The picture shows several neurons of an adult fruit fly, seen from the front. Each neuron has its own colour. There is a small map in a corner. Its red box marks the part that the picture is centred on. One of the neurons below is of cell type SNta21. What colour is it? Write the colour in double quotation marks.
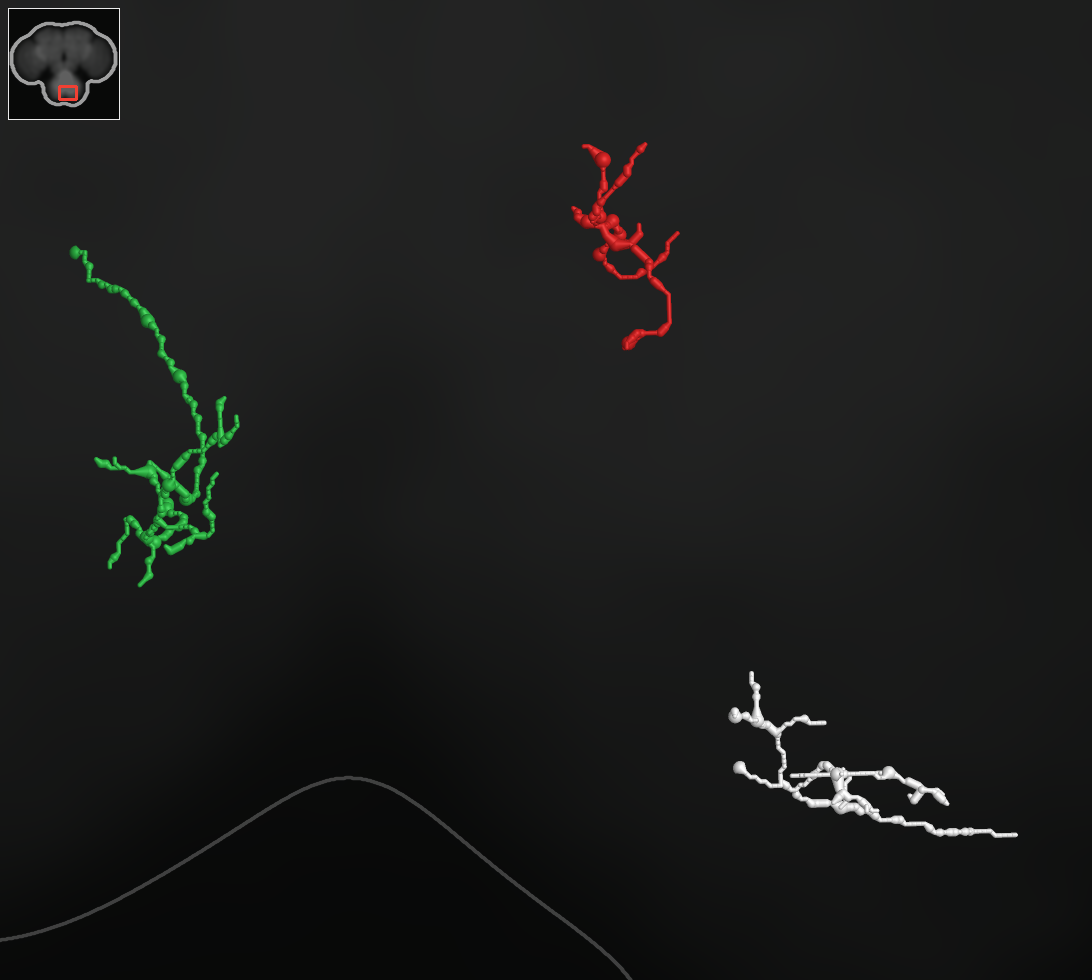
"white"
